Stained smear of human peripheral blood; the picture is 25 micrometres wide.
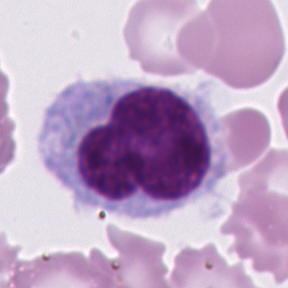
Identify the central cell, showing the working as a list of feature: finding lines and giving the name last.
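Outline: oval, wider side to side than top to bottom
Cell size: about 17 by 12 micrometres
Nucleus position: off-centre, toward the right side
Nucleus size: about 12 by 10 micrometres
Nuclear share: about 60% of the cell's area
Chromatin: dark purple, fine, somewhat mottled
Cytoplasm: pale greyish-blue
Name: hairy cell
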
